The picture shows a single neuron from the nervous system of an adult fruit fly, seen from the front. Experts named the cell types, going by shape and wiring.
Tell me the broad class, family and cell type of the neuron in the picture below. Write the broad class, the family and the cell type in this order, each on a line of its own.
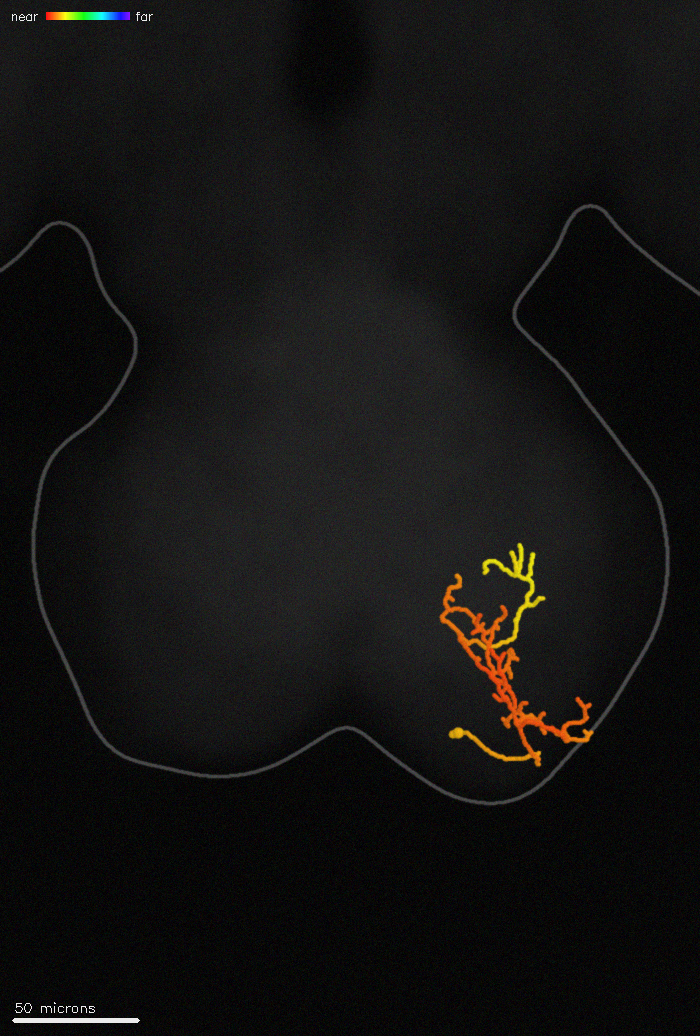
nerve-cord intrinsic neuron
hemilineage 01B
IN01B044_a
